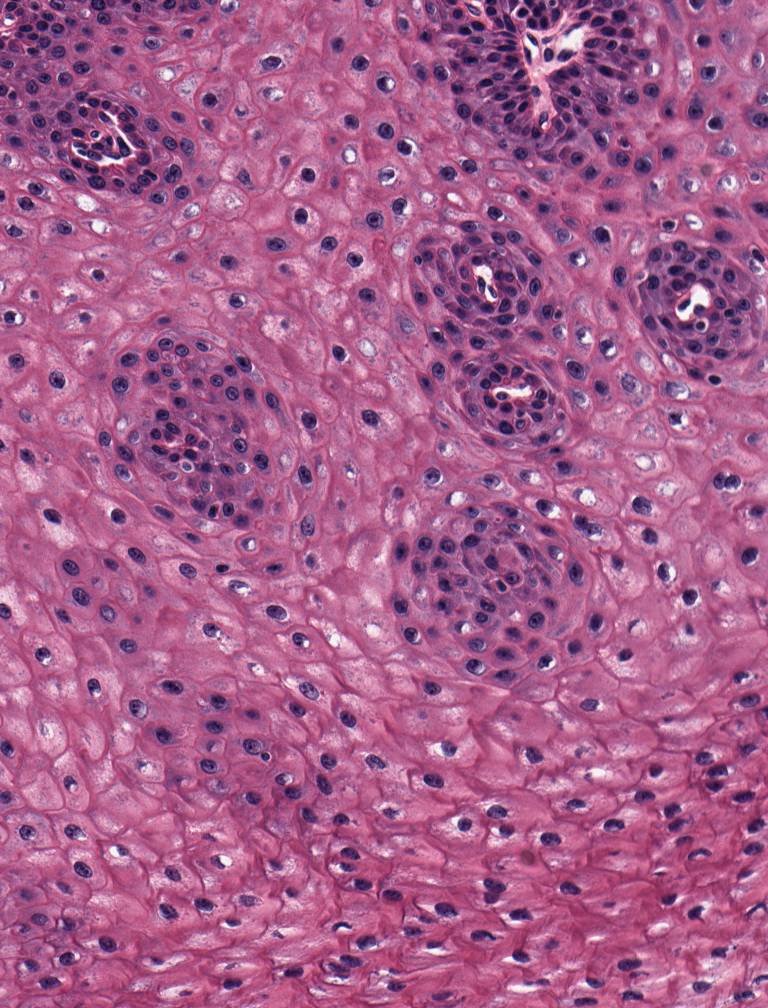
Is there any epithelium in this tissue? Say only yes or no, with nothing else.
Yes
